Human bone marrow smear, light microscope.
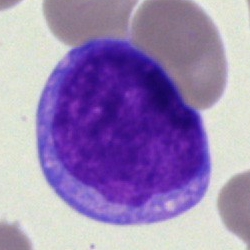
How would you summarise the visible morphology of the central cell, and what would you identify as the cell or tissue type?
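Most of the cell is nucleus, with a rim of blue cytoplasm widest along the bottom. The chromatin looks finely stippled, not coarsely clumped. Along the lower edge, a few small pale spots lie in the cytoplasm. That makes this a blast.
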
